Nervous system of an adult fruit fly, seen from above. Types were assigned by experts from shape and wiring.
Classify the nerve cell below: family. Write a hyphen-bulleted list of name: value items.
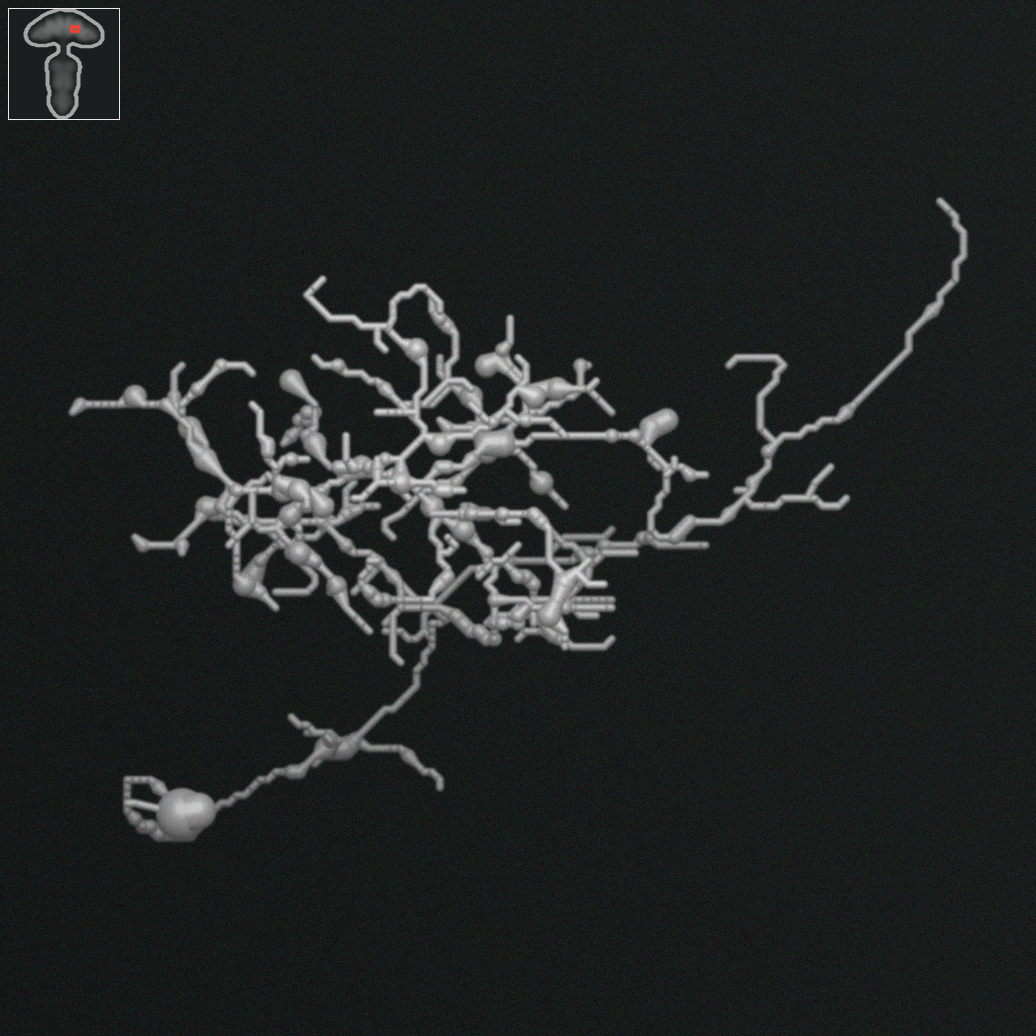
- family: hemilineage SLPpm1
